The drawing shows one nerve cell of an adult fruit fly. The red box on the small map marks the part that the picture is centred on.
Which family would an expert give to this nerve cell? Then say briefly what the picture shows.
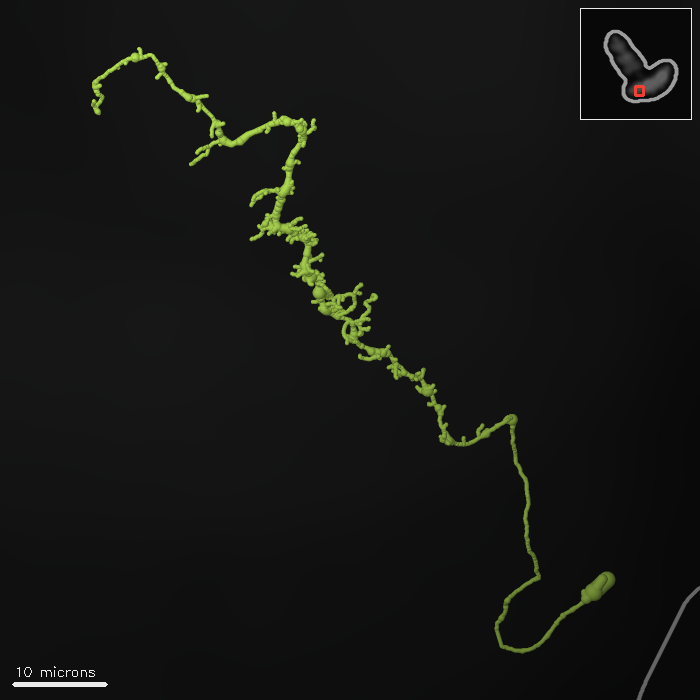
Its family is Dm. It is an optic-lobe intrinsic neuron. Its cell body lies at the lower right of the picture. From top to bottom in the picture it spans about 65 microns. Dozens of branch ends can be seen.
